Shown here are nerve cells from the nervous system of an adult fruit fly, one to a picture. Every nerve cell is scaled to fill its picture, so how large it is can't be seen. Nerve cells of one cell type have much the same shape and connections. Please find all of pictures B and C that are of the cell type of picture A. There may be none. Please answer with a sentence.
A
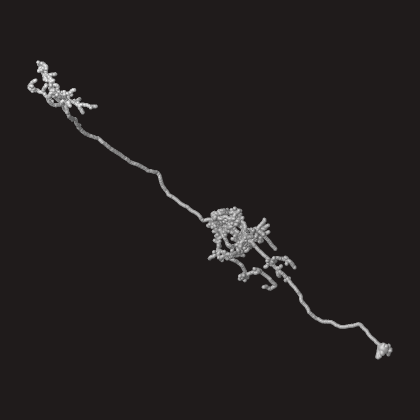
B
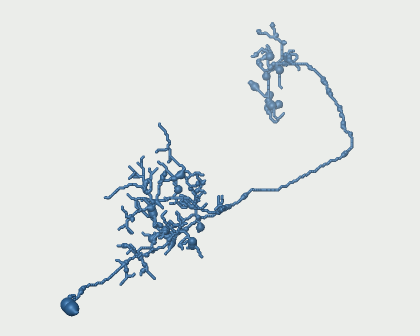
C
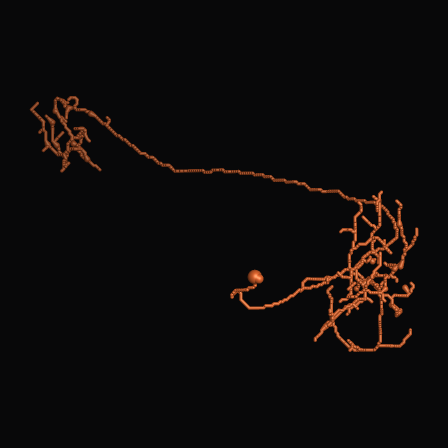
Picture B and picture C are of the same cell type.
